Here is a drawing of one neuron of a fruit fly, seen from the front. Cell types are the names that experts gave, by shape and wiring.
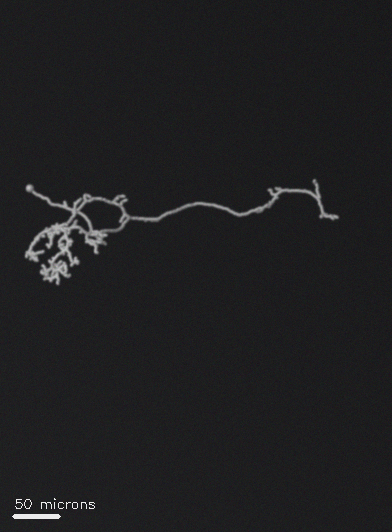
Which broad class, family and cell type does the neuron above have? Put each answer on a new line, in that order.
central-brain intrinsic neuron
hemilineage LHl2_ventral
CB3569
